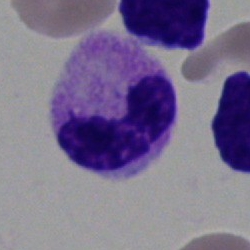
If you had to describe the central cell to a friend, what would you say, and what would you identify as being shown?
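Curved like a kidney or horseshoe, the nucleus bends around the lower and right sides of the cell and lies off-centre, toward the bottom. Its chromatin is dark purple and coarsely clumped. Fine purplish granules are evenly scattered through the cytoplasm. It is a band neutrophil.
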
